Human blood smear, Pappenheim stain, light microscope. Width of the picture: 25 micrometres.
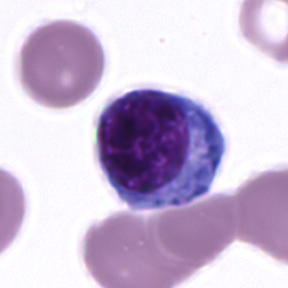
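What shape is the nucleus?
Round, with no indentation or lobes; its dark purple chromatin is coarsely clumped.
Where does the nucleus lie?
Toward the upper left of the cell, filling about 60% of the cell's area; the cytoplasm forms its widest band on the right side.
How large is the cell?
About 11 micrometres across, roughly 1.5 times as wide as a red cell lying whole in the picture; its surface shows no projections.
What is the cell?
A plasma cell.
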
